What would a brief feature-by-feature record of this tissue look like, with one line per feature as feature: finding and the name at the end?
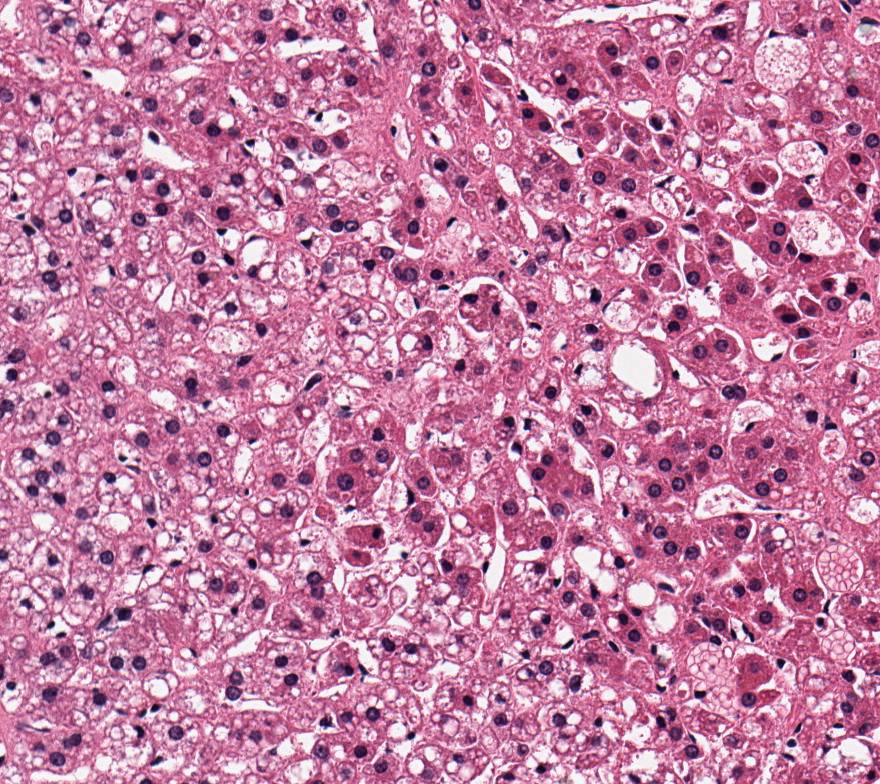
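Left half: mostly pale, clear, bubbly cytoplasm
Right half: denser pink cytoplasm more common
Nuclei: mostly single, round, central, nucleolus visible
Right edge: scattered enlarged cells, cytoplasm packed with many small uniform vacuoles
Name: adrenal gland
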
